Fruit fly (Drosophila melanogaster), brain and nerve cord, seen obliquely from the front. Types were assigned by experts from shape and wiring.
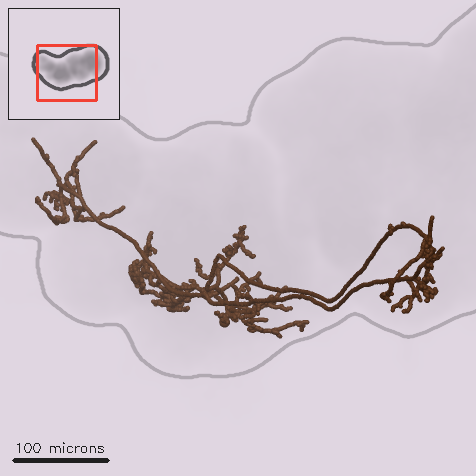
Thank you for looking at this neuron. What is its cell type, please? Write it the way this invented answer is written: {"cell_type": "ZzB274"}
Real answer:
{"cell_type": "AN05B105"}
